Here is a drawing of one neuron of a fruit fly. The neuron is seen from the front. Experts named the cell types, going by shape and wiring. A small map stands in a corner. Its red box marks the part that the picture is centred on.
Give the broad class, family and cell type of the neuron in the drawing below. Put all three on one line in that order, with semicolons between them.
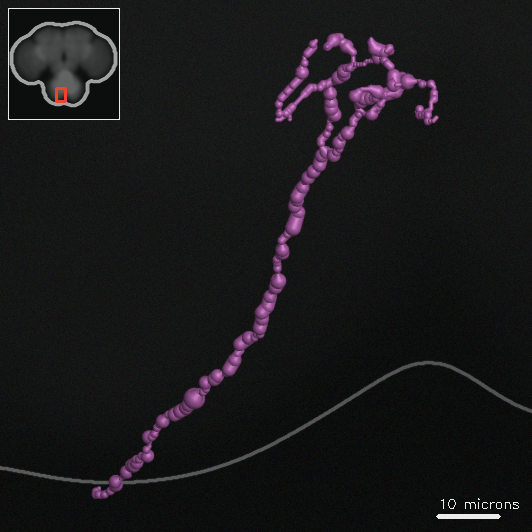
sensory neuron entering the nerve cord; class mechanosensory proprioceptive; SNpp58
